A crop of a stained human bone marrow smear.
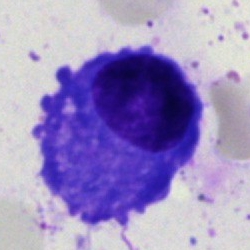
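Plasma cell, central cell, stained human bone marrow smear. Nucleus off-centre, upper right. Chromatin dark purple, dense-looking. Cytoplasm abundant. Small rounded blebs bulging from left side of this plasma cell.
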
